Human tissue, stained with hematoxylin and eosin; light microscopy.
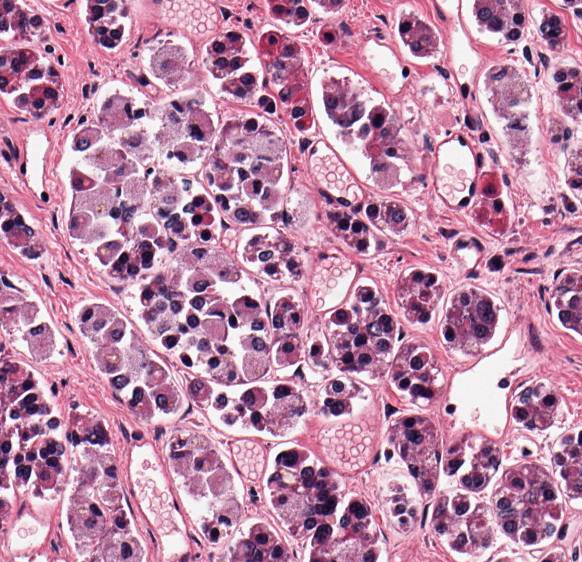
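Pituitary, H&E. Cells grouped throughout in small rounded nests, each enclosed by a thin pink septum. Many nests shrunk away from their septa, leaving clear white gaps. Scattered cells with strongly red-staining cytoplasm, clearest upper right and upper centre. Stroma scant, of delicate pink collagen strands; no fat cells in field.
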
